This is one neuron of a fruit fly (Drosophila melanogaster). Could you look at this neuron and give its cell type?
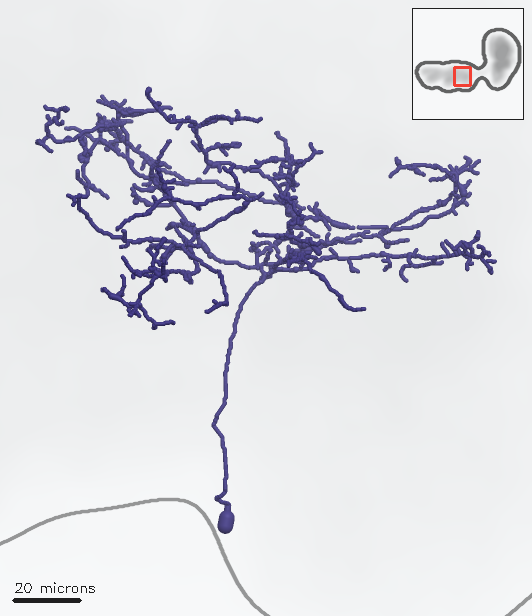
IN05B085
